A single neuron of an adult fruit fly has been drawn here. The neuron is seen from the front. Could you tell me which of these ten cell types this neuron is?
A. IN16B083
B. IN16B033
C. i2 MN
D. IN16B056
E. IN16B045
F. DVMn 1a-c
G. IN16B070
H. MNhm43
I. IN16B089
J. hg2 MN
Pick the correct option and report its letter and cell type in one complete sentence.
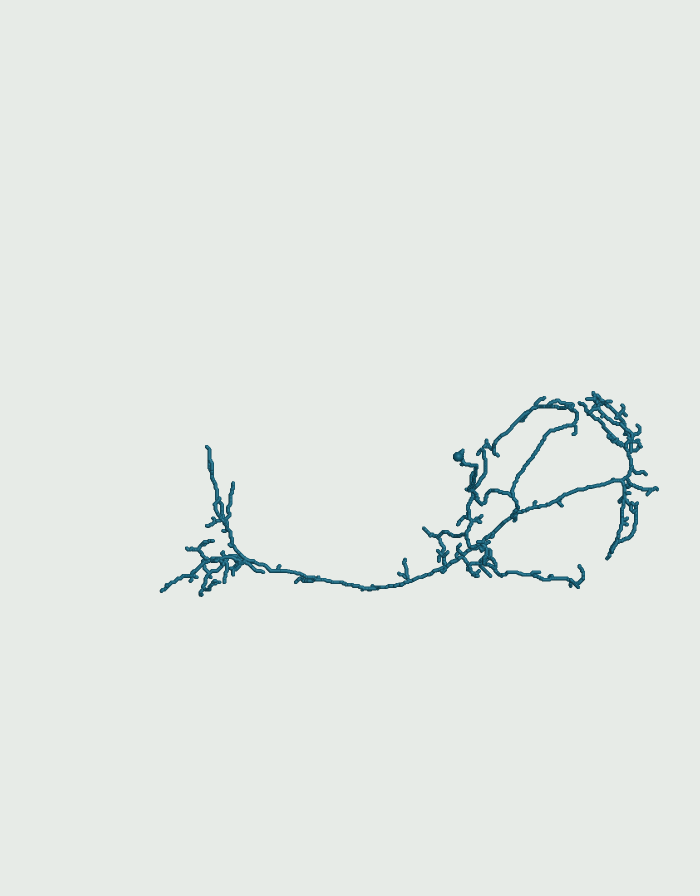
Regarding cell type, the neuron matches IN16B056, option D.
